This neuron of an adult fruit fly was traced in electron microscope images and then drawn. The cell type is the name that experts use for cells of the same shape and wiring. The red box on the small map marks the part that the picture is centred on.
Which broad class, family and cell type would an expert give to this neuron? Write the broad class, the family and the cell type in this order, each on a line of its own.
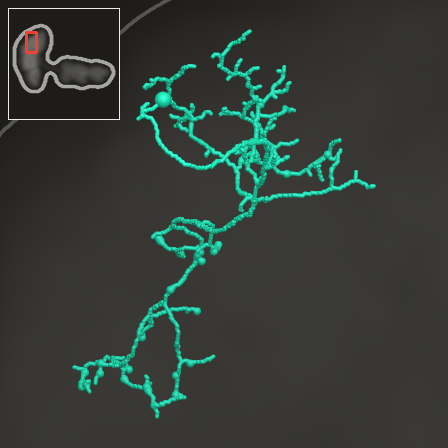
central-brain intrinsic neuron
hemilineage SLPal3_and_SLPal4_dorsal
SLP183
